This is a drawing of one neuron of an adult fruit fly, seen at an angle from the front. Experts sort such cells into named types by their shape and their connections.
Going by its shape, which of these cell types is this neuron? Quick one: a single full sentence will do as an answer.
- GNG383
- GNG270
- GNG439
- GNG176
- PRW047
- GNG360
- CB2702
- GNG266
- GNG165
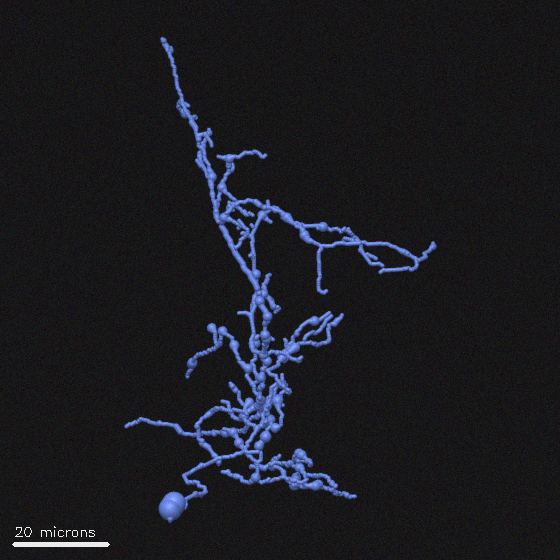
The neuron is of cell type CB2702.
